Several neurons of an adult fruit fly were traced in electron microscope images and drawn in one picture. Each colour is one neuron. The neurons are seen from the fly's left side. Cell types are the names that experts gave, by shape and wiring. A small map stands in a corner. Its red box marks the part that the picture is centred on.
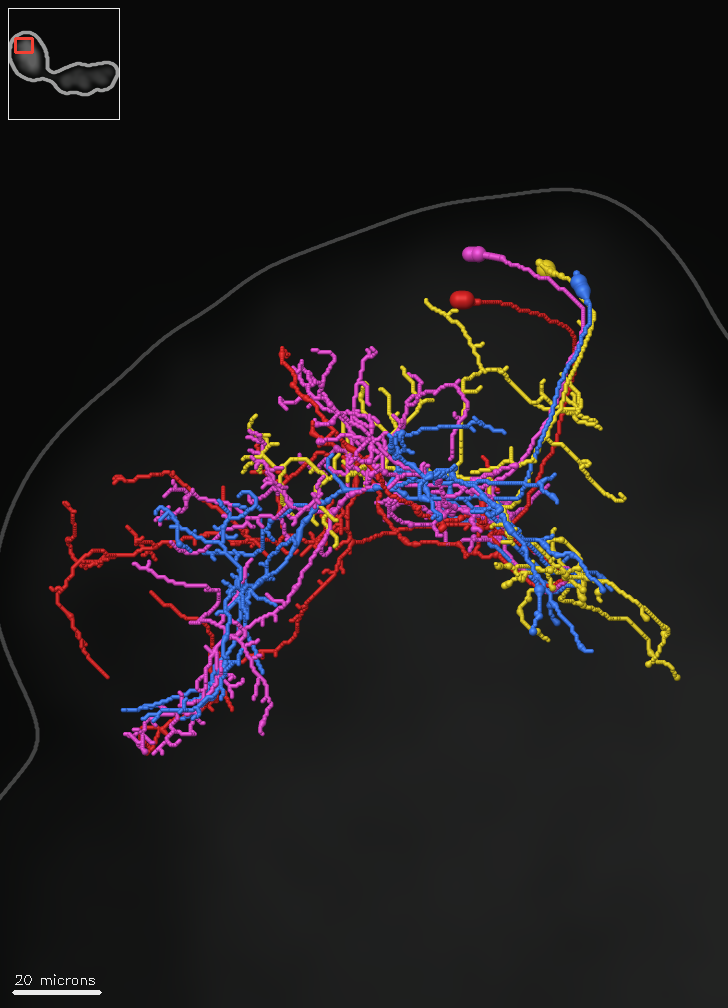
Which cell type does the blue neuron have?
SMP447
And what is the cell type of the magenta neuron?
SMP448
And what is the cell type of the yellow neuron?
SMP452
